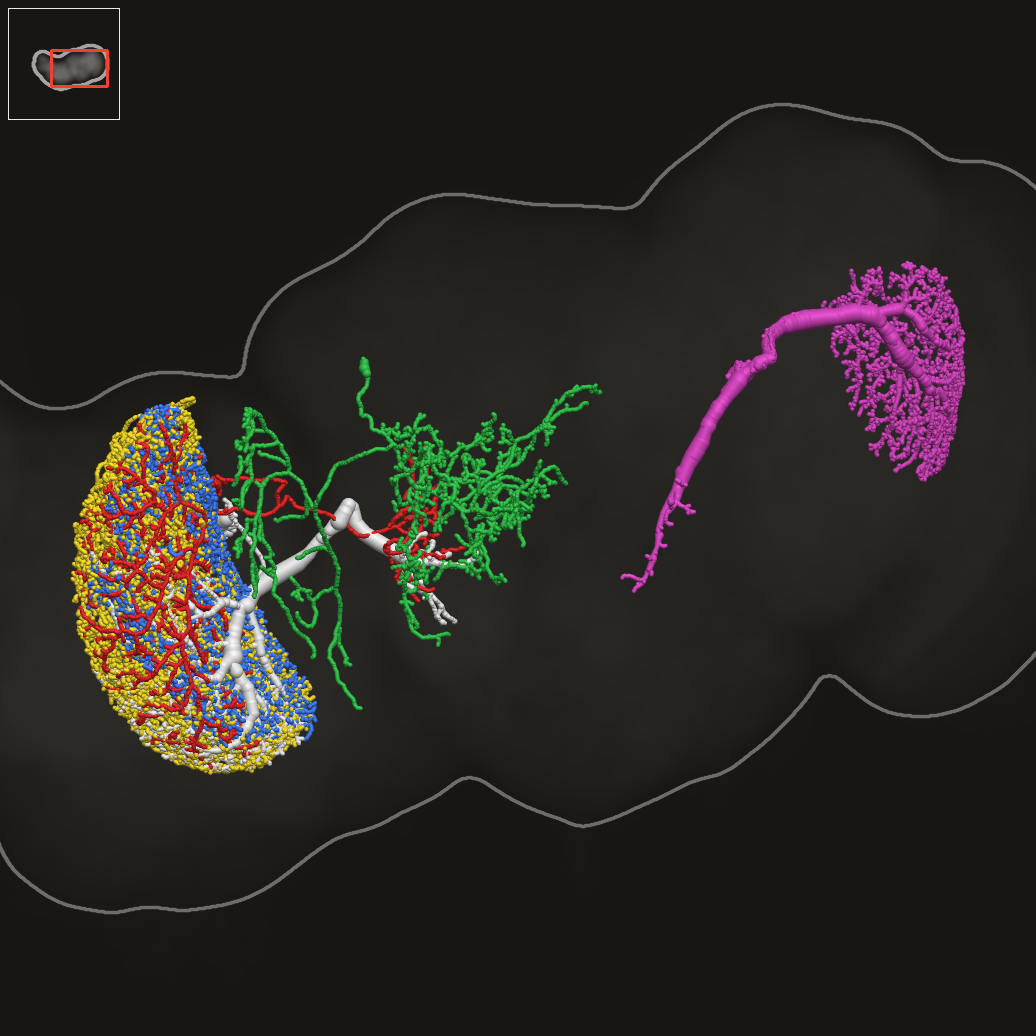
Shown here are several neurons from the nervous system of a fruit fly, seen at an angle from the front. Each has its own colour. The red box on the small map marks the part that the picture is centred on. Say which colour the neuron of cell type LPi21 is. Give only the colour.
yellow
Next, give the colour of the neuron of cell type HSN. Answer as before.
magenta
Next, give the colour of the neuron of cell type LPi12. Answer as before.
blue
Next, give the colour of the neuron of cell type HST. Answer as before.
red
